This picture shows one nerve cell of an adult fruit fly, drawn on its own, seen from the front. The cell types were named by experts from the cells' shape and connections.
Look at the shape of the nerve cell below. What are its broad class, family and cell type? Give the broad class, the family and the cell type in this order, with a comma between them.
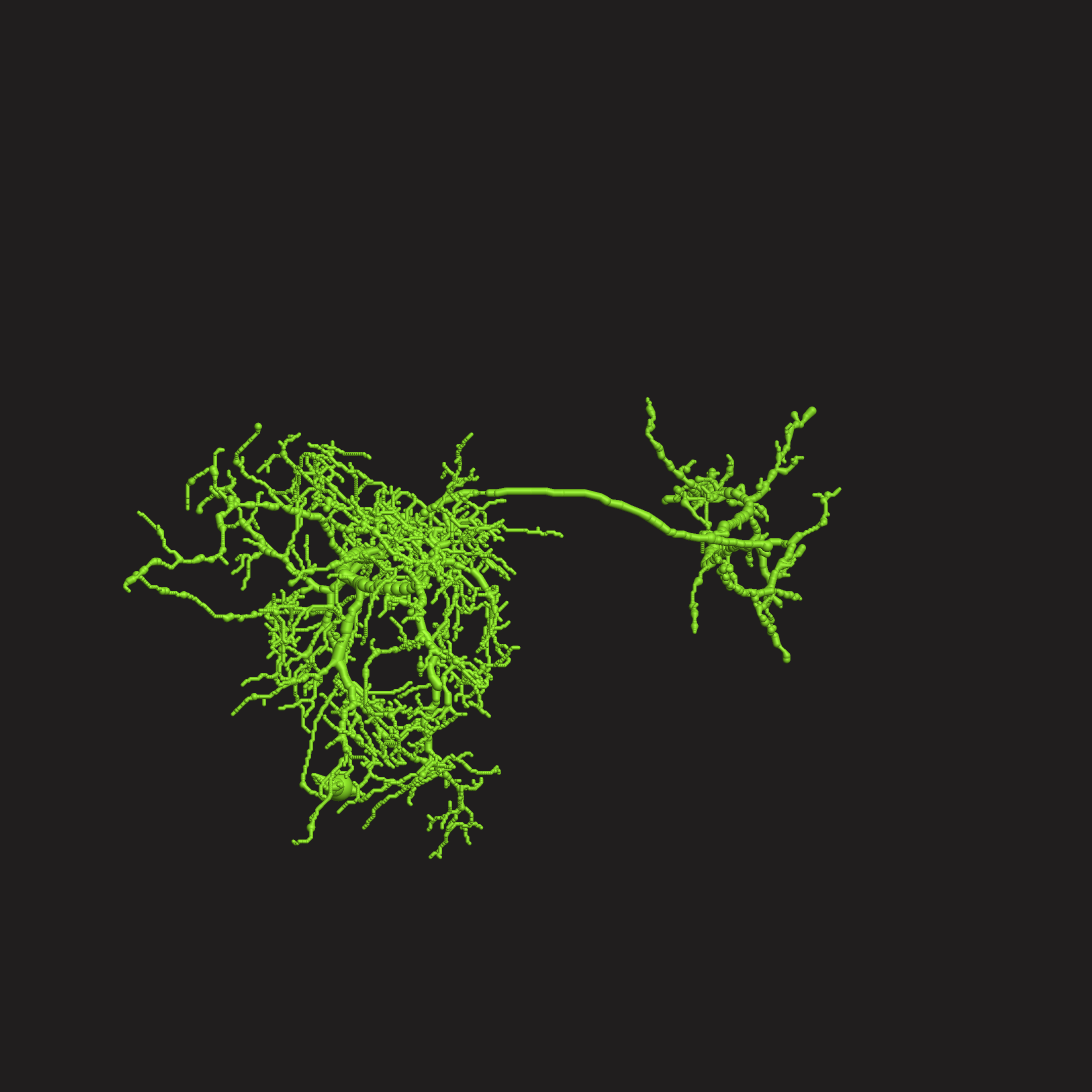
nerve-cord intrinsic neuron, hemilineage 07B, IN07B010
